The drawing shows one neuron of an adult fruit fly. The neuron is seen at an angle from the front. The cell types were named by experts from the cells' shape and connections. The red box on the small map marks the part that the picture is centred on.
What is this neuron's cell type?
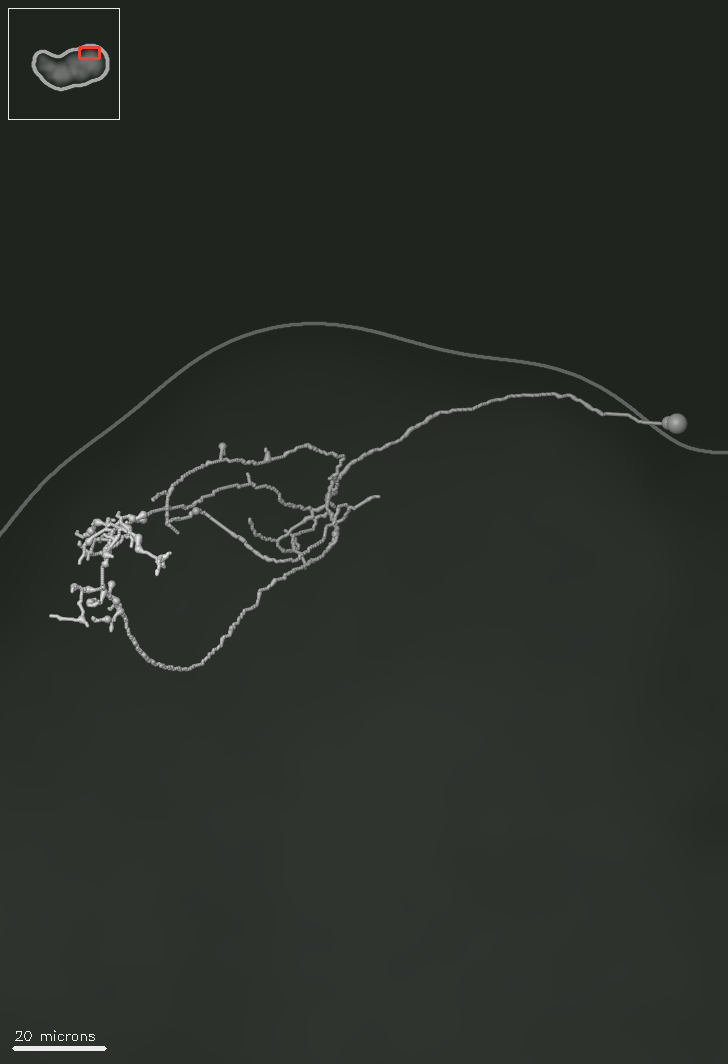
CB1011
